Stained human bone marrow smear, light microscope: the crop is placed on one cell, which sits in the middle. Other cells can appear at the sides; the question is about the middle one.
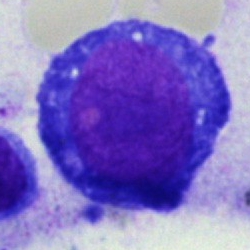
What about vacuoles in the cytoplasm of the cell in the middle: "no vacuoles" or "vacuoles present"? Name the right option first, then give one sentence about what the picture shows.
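Vacuoles present. A few small clear vacuoles lie in the cytoplasm.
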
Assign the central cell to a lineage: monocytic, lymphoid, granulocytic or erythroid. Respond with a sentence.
The cell at the center of the crop derives from the erythroid lineage.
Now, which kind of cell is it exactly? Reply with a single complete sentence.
The cell at the central position in this crop is a proerythroblast.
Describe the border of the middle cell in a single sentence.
The cell membrane follows an uneven contour, either ragged or bearing projections.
